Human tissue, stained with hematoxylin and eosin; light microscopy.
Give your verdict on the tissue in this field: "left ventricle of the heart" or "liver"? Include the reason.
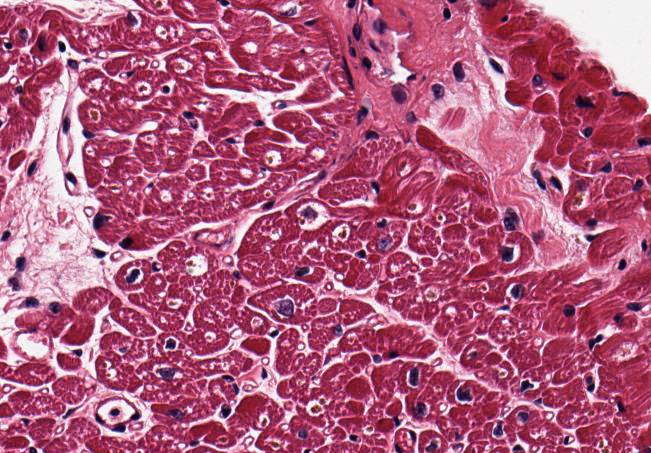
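This is left ventricle of the heart.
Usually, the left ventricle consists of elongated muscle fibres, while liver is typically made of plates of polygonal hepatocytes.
Here the fibres along the upper right edge run lengthwise, and most others are cut across as polygonal profiles. The fibre cytoplasm stains deep pink-red, finely mottled.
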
